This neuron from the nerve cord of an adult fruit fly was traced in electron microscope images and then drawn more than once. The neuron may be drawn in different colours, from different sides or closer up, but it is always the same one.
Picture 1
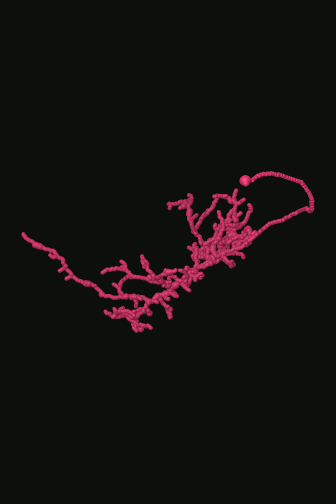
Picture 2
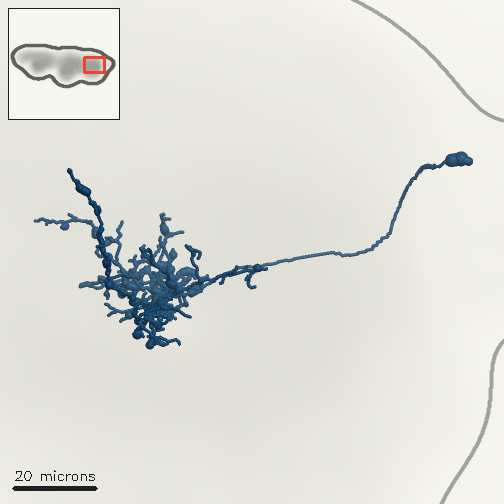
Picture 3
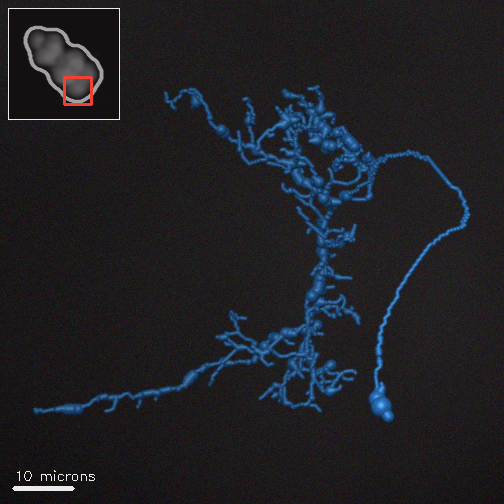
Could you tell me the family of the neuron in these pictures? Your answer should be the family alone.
hemilineage 09A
